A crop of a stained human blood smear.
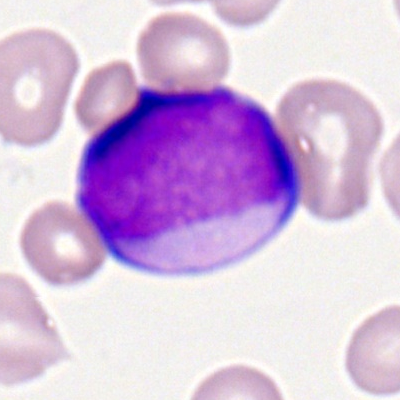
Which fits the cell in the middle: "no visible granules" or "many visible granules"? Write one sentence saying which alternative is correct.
Within its cytoplasm there is no visible granule.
